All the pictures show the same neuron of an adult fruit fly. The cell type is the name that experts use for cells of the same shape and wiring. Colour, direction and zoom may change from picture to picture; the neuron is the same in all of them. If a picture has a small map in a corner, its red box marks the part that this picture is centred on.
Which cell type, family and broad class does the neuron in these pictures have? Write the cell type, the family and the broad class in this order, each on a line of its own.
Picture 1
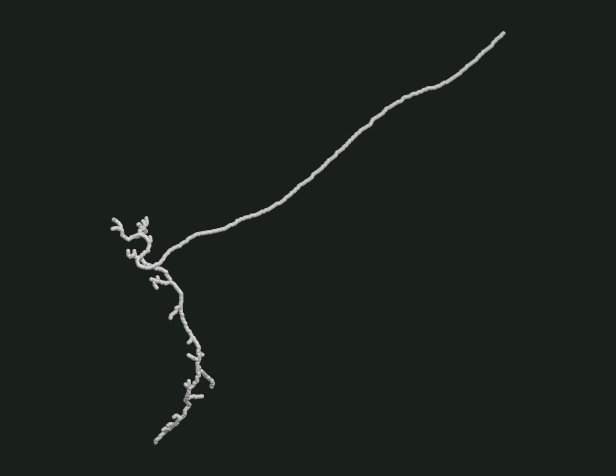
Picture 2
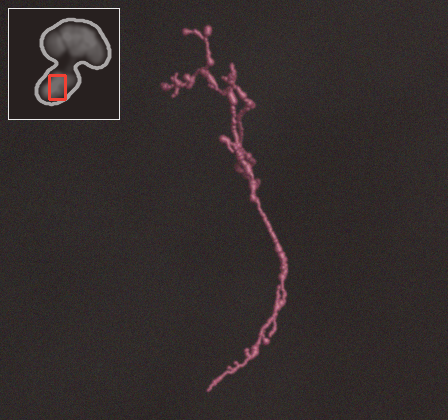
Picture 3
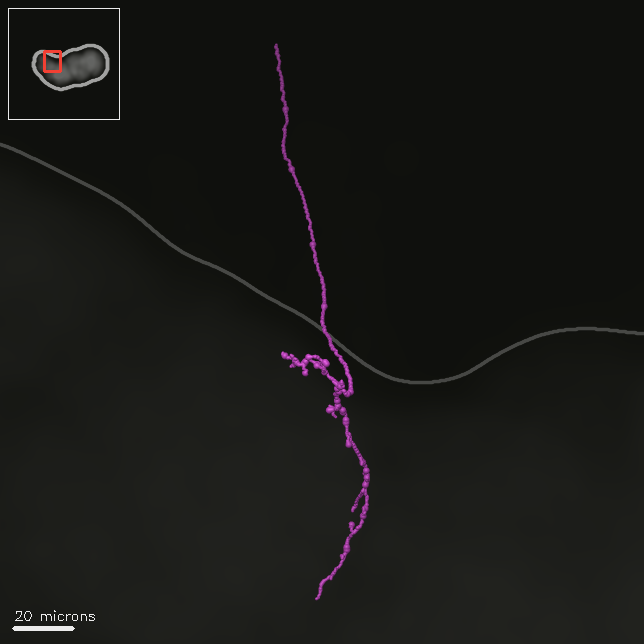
SNta03
class mechanosensory tactile
sensory neuron entering the nerve cord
